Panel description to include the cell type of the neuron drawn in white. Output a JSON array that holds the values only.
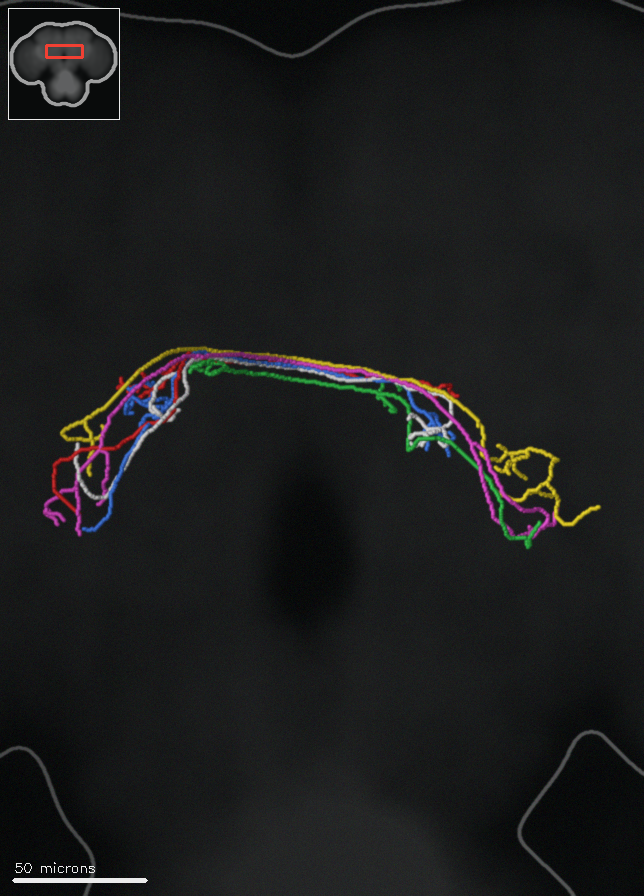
["ORN_DA2"]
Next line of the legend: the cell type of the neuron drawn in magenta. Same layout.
["ORN_VA1v"]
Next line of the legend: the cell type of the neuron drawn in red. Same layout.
["ORN_DL5"]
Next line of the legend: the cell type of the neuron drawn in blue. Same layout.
["ORN_DC1"]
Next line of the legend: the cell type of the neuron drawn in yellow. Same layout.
["ORN_VA1d"]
